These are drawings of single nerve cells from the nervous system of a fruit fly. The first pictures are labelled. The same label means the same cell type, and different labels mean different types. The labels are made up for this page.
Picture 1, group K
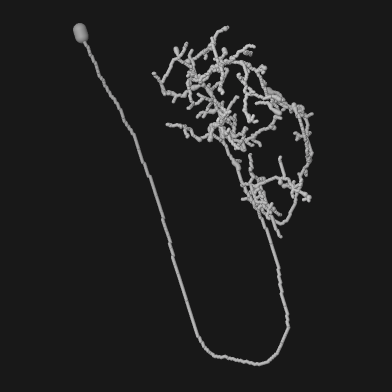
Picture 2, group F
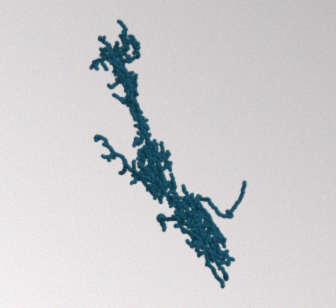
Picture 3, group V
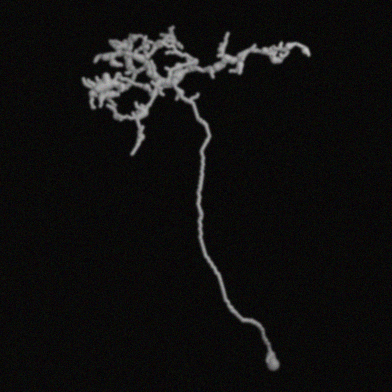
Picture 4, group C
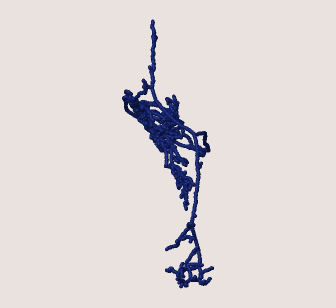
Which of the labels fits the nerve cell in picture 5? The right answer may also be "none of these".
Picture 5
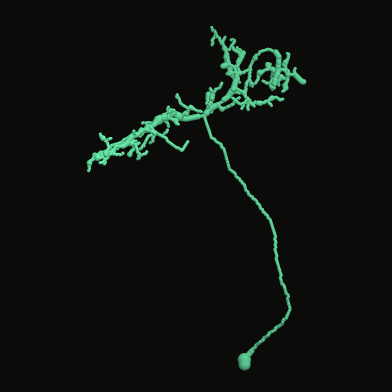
group V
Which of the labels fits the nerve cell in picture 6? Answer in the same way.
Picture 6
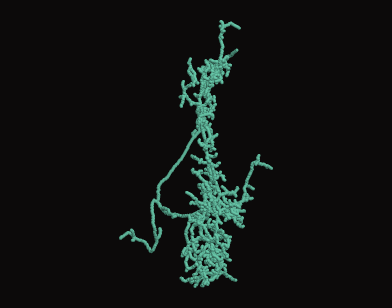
group F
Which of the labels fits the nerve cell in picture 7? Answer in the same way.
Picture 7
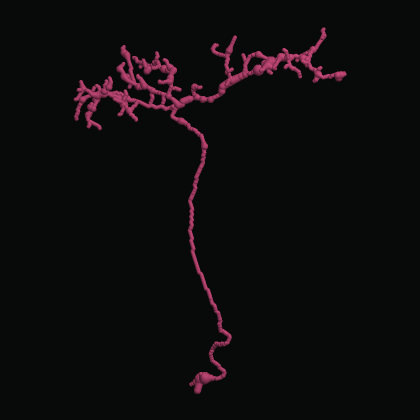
group V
